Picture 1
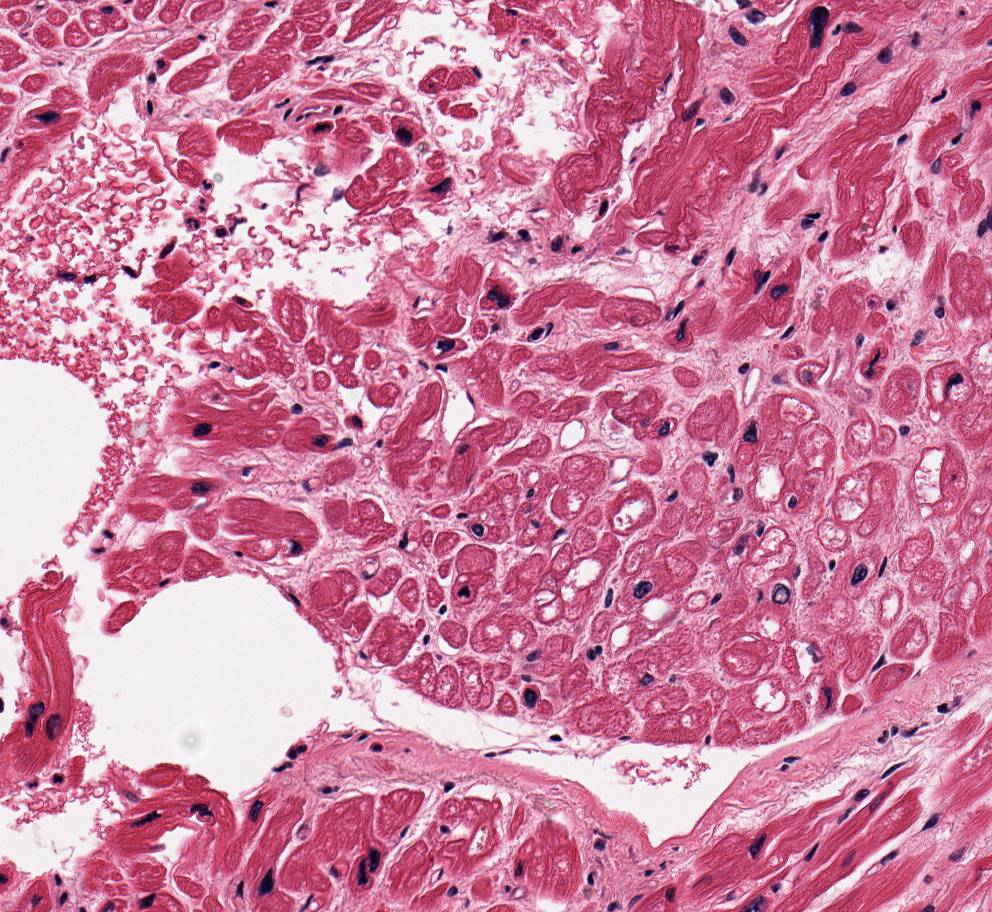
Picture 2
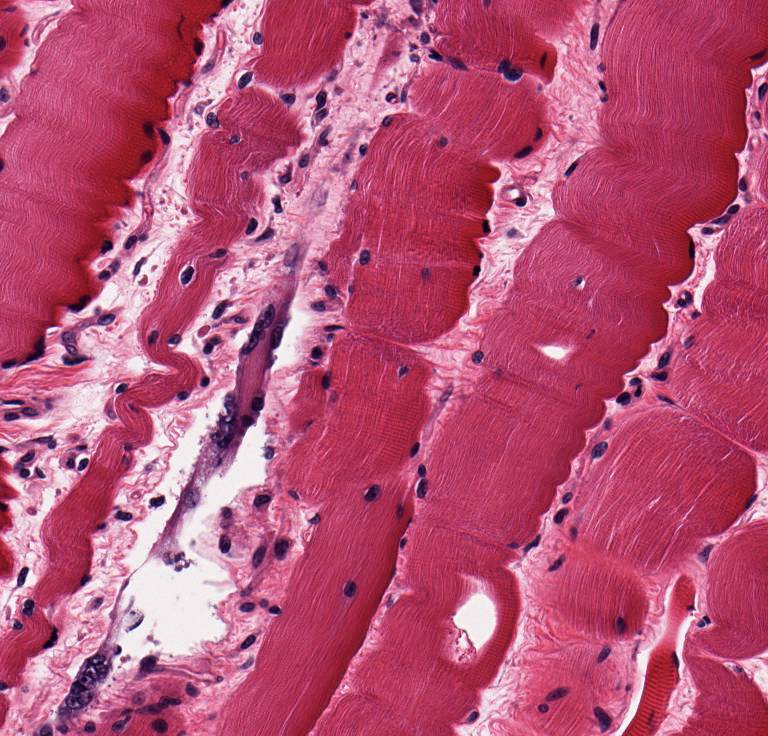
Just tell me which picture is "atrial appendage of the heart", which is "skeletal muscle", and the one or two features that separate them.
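Names: picture 1 is atrial appendage of the heart, picture 2 is skeletal muscle. Orientation: atrial fibres are cut across in the centre and right and lengthwise along the bottom, whereas skeletal muscle fibres run roughly parallel, diagonally from lower left to upper right. Fibre interior: many cross-cut atrial fibres at centre-right have a clear, pale central space in their pink cytoplasm; skeletal muscle nuclei are flattened, dark and lie at the fibre edges.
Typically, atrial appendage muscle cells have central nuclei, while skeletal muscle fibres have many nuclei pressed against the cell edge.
Striations: fine transverse ones cross the skeletal muscle, clearest in the lower right fibre.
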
